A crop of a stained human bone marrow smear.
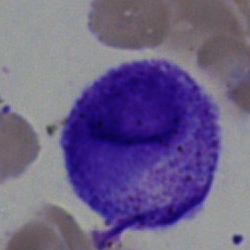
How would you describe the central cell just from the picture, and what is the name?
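Edge: a short tapering projection extends from the lower left. Middle: a curved dark line runs roughly horizontally across the cell, bowing downward. Dots: small dark ones are scattered over the cell, most densely in its lower half. Lower right: paler, and speckled with purple granules. Name: myelocyte.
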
